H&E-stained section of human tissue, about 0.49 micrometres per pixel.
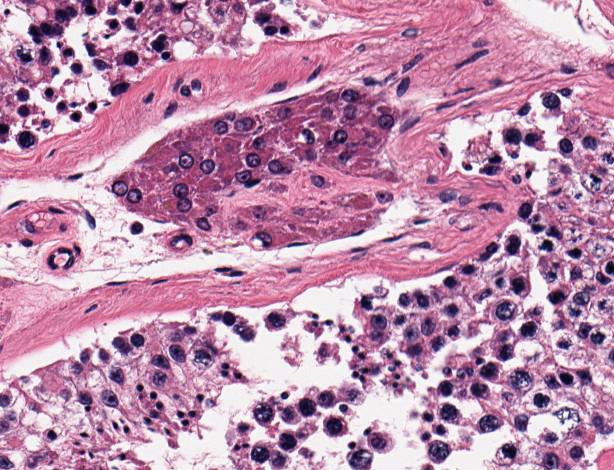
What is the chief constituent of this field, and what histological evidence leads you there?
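The seminiferous tubule is the chief structure here. Above and below a fibrous band, the field is crowded with loosely cohesive round cells bearing dark round nuclei. In the lower half, larger round nuclei with coarse, clumped chromatin lie among smaller, dense, dark ones.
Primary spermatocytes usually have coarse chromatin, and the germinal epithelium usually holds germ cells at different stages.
In the middle, enclosed by the band, is a compact nest of polygonal cells with abundant eosinophilic cytoplasm.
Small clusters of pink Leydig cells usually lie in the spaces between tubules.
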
